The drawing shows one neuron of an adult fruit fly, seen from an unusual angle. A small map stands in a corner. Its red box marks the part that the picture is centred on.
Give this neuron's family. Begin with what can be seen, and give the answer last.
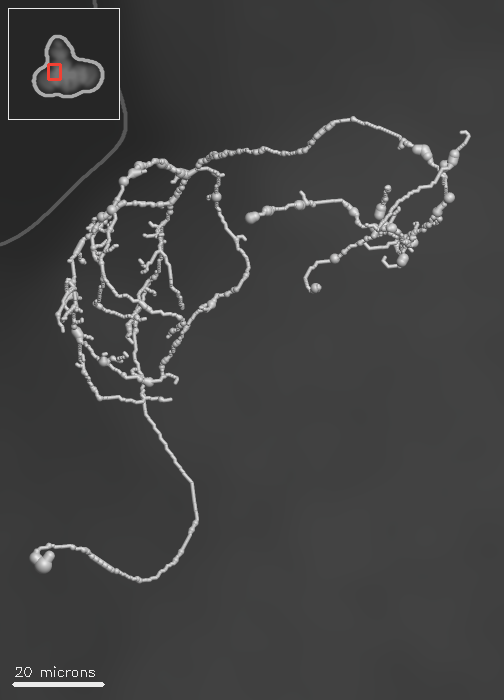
Its cell body lies at the lower left of the picture. From top to bottom in the picture it spans about 100 microns. The picture shows dozens of branch ends. Its broad class is central-brain intrinsic neuron. The family is hemilineage LHa3.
